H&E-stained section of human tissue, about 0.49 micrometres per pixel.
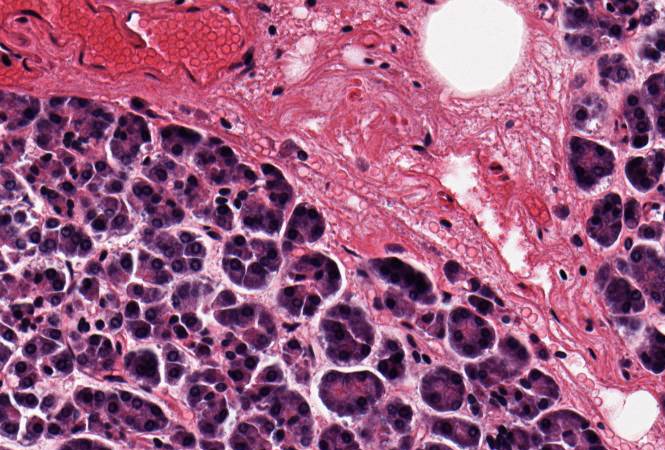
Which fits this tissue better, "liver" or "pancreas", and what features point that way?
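This is pancreas rather than liver. Densely packed acini fill the lower left of the field: small rounded clusters of pyramidal cells with tiny or barely visible central lumina.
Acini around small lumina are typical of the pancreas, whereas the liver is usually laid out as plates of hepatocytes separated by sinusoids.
It is this acinar pattern that decides for pancreas. The acinar cell nuclei are round and basal. A pink connective tissue band of wavy collagen with sparse dark nuclei runs from the top left toward the lower right, bordering the acini.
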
